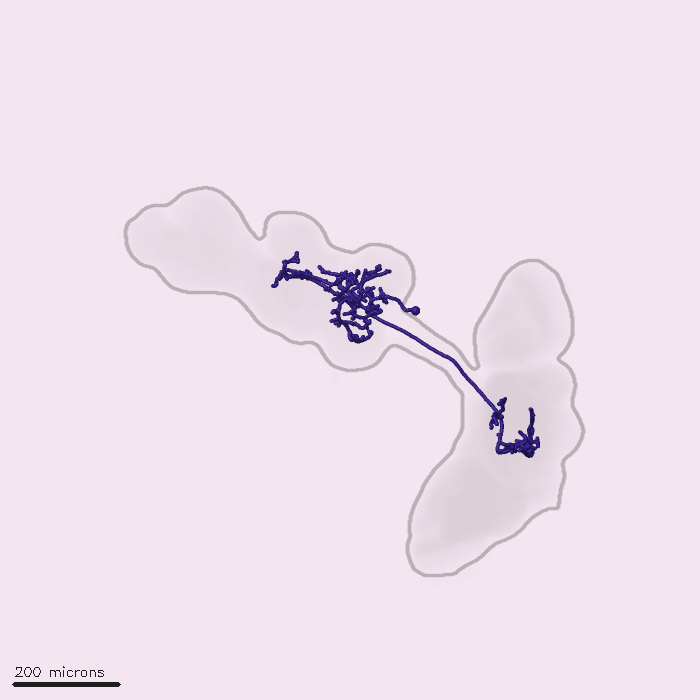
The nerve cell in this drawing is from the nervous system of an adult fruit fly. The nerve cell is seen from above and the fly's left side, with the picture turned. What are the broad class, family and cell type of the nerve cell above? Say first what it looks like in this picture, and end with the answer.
It reaches both the brain and the nerve cord, passing through the neck. The cell body can be seen in the middle of the picture. By the scale bar it is about 500 microns wide in this view. Its broad class is ascending neuron. The family is hemilineage 08B. It is of cell type AN08B050.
